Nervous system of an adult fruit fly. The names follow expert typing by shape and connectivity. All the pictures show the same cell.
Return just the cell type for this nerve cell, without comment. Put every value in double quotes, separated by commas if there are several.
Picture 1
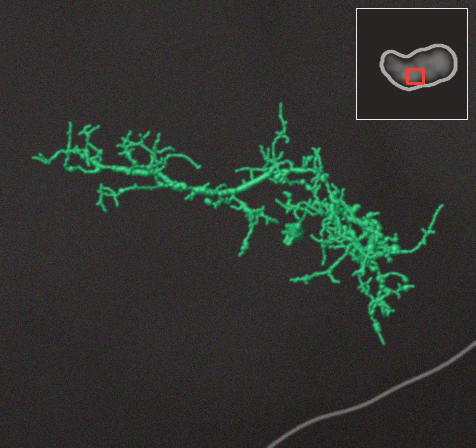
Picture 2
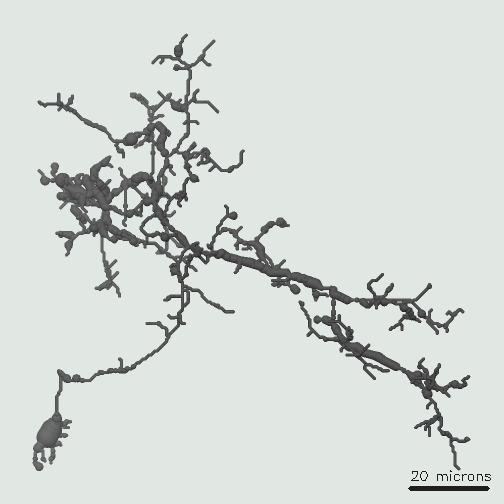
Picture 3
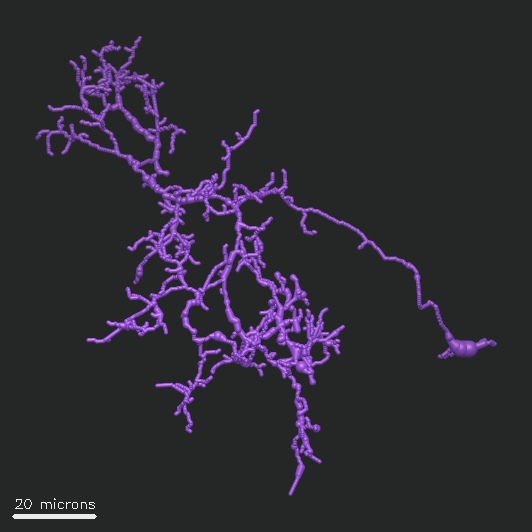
"IN21A028"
